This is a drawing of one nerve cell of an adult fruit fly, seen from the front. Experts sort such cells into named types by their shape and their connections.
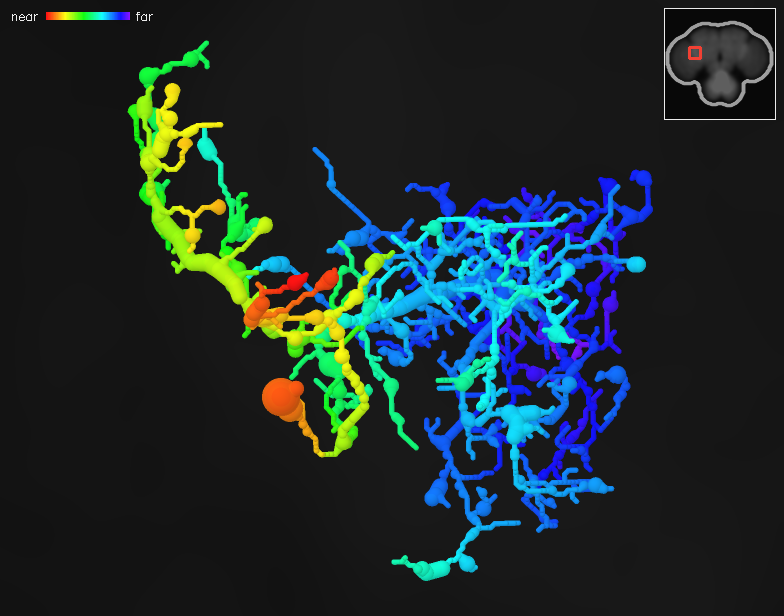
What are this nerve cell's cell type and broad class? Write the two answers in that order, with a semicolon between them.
PVLP086; central-brain intrinsic neuron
